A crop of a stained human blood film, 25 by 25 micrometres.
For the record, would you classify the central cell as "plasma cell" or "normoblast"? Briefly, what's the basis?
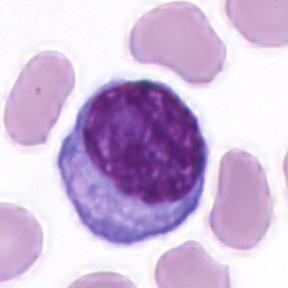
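This is a plasma cell. What decides it is the chromatin, dark purple in coarse clumps with paler patches between them.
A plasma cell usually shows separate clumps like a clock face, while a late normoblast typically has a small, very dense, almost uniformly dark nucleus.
Beyond that, the smooth, rounded cell is about 14 micrometres across; its single unlobed nucleus lies toward the upper right and fills about 60% of its area. The cytoplasm forms a crescent, widest at the lower left.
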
